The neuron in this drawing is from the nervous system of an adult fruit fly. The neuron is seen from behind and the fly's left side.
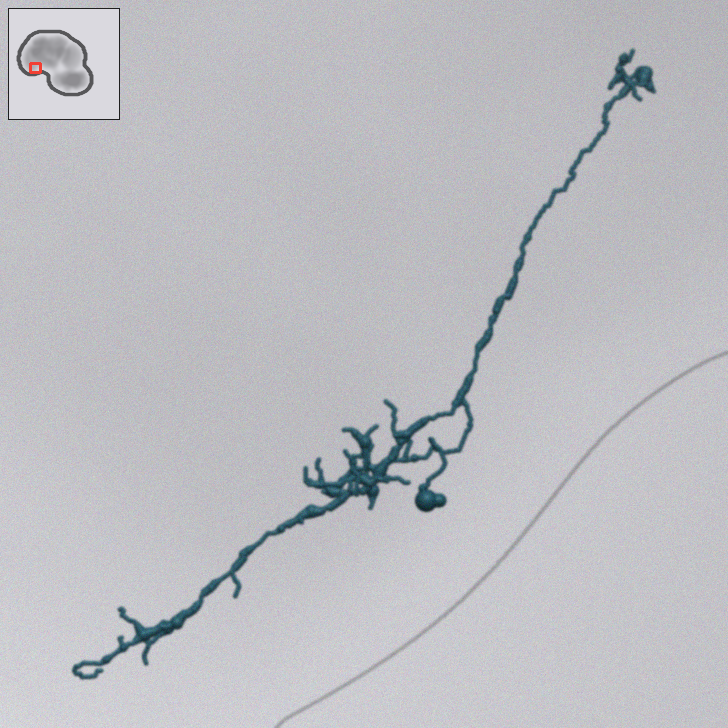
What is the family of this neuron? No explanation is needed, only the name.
T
